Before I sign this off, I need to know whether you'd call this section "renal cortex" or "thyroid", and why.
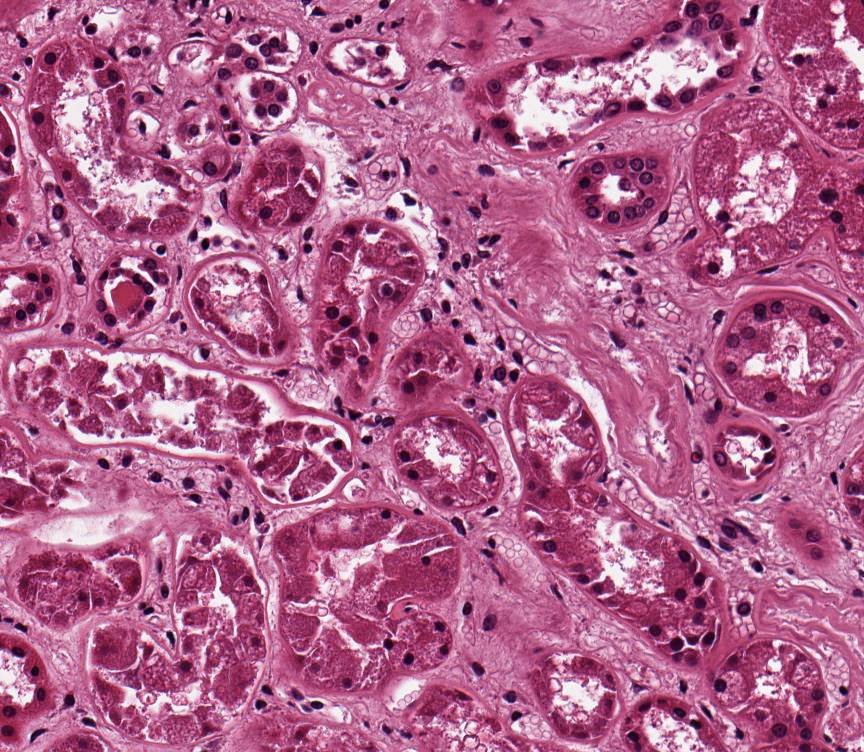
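It's renal cortex. Now, the tubules have a single layer of cuboidal cells with round, dark nuclei, mostly with abundant, granular, deeply eosinophilic cytoplasm. Many lumens are irregular, holding loose, pale, flocculent material and detached cell fragments. Each tubule has a distinct pale pink basement-membrane rim.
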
